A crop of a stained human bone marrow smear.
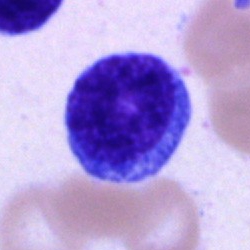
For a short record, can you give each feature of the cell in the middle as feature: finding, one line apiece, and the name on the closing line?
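Outline: round, smooth, no surface projections
Nucleus: off-centre toward upper left
Widest cytoplasm band: lower right
Cytoplasm: deep blue rim, no visible granules
Cell type: blast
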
